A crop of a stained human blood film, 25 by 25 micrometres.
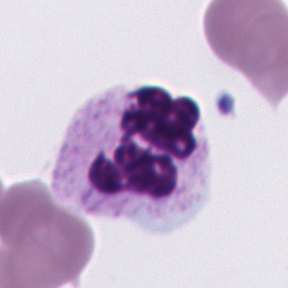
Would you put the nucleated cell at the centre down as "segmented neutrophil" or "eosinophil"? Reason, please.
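This is a segmented neutrophil, not an eosinophil.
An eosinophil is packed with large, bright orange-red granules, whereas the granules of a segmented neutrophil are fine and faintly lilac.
The granules scattered through this cytoplasm are fine and violet, so they side with the segmented neutrophil. Also seen: the lobes lie toward the upper right, their chromatin dense and dark purple throughout, leaving a wider rim of plentiful pale pinkish-lilac cytoplasm at the lower left.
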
